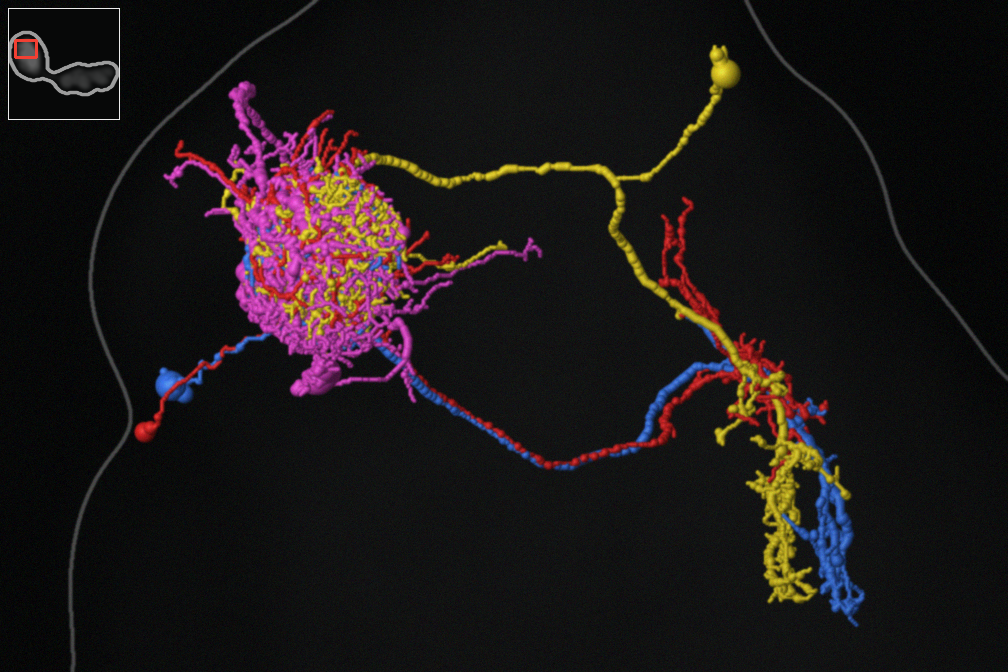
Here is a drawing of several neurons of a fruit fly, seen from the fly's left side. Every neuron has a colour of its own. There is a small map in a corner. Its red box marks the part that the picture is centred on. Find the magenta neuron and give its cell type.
TuTuA_1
